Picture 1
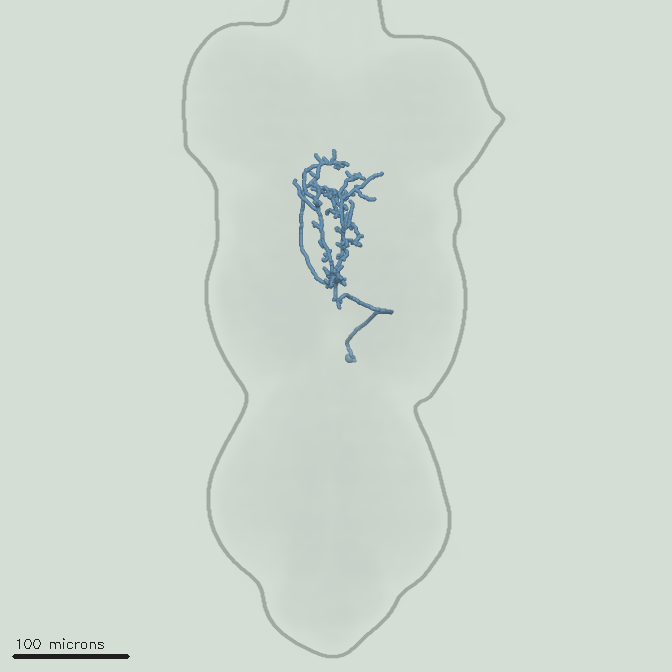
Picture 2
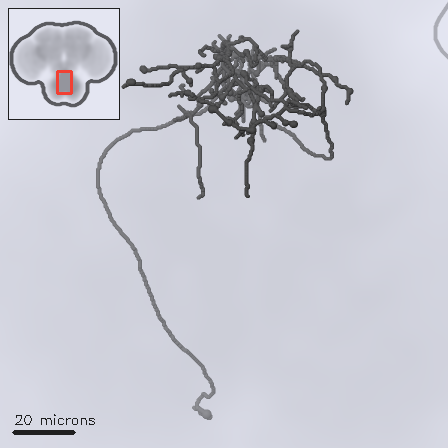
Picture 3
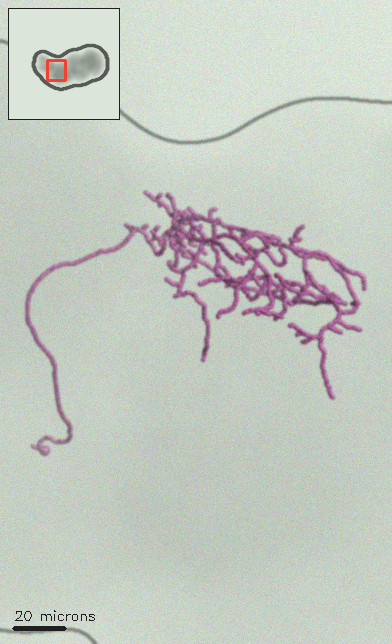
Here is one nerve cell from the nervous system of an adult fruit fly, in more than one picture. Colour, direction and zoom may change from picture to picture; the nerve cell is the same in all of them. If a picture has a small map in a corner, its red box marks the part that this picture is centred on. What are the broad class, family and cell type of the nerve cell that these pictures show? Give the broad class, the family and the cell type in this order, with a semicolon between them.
nerve-cord intrinsic neuron; hemilineage 06A; IN06A058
